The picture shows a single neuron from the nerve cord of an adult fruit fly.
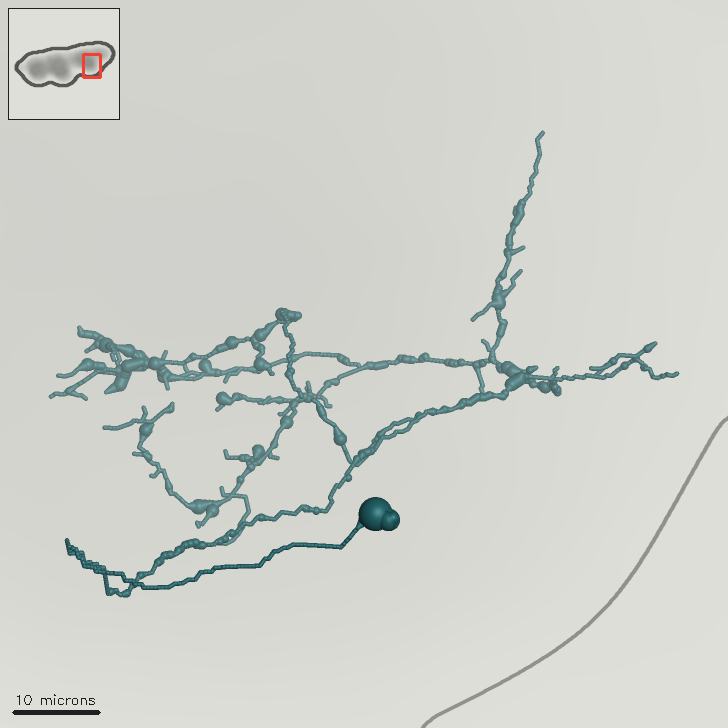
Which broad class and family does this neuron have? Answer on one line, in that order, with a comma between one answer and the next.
nerve-cord intrinsic neuron, hemilineage 13B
